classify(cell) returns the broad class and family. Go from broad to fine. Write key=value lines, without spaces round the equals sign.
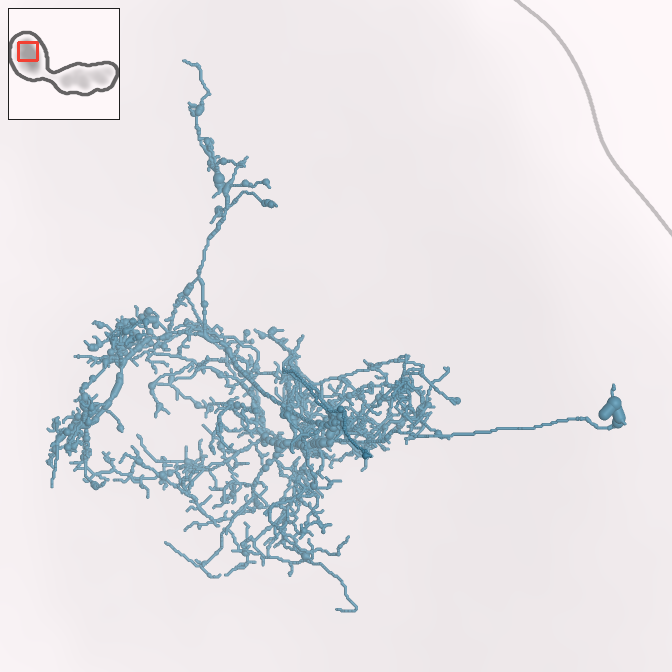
broad_class=central-brain intrinsic neuron
family=hemilineage VLPl&p2_posterior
